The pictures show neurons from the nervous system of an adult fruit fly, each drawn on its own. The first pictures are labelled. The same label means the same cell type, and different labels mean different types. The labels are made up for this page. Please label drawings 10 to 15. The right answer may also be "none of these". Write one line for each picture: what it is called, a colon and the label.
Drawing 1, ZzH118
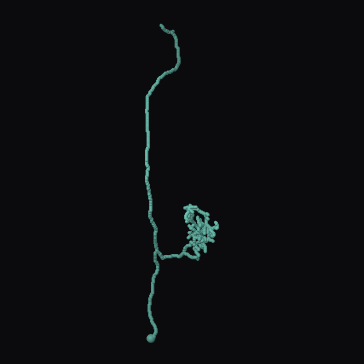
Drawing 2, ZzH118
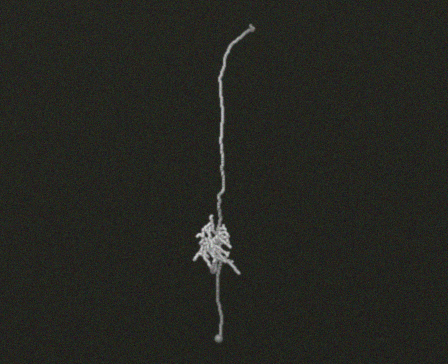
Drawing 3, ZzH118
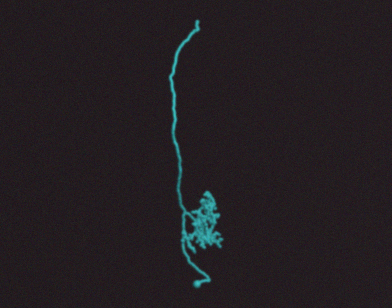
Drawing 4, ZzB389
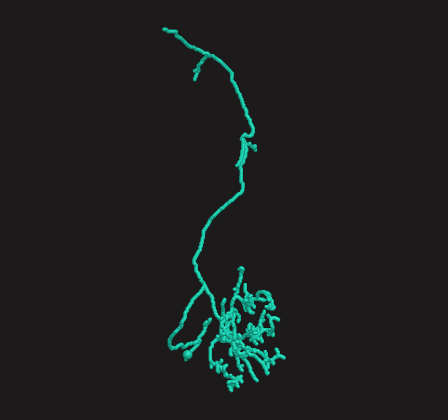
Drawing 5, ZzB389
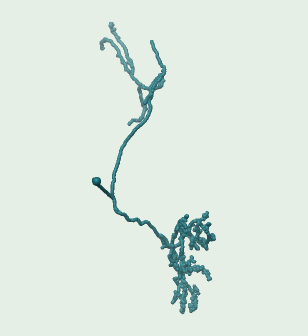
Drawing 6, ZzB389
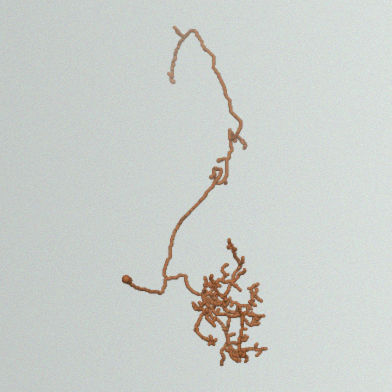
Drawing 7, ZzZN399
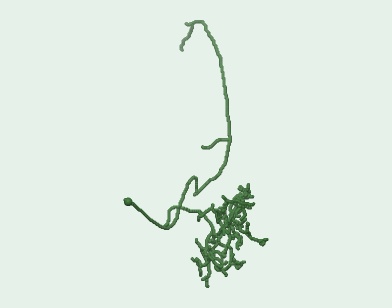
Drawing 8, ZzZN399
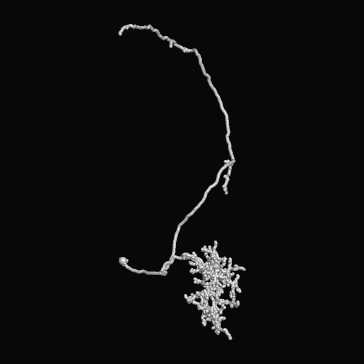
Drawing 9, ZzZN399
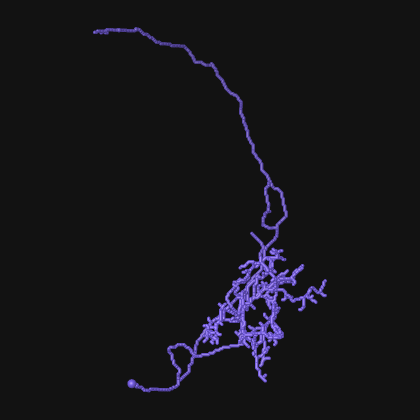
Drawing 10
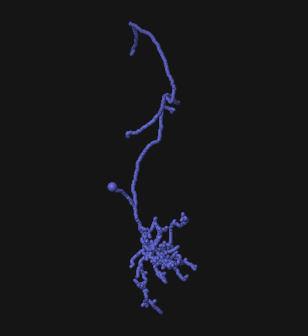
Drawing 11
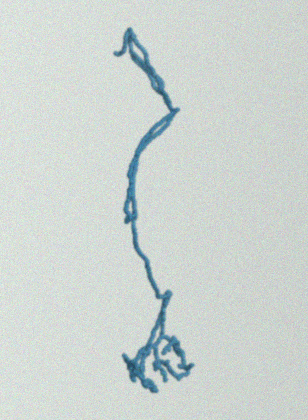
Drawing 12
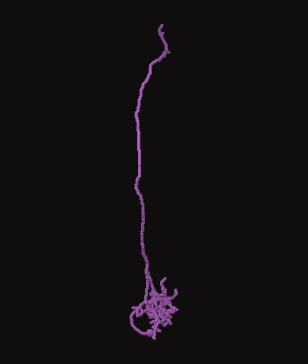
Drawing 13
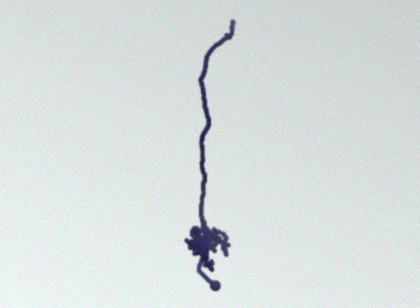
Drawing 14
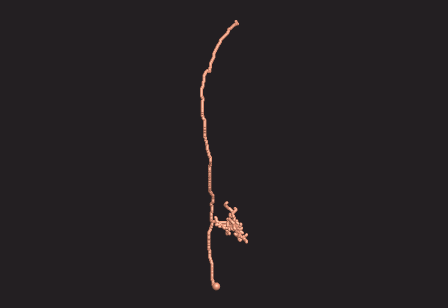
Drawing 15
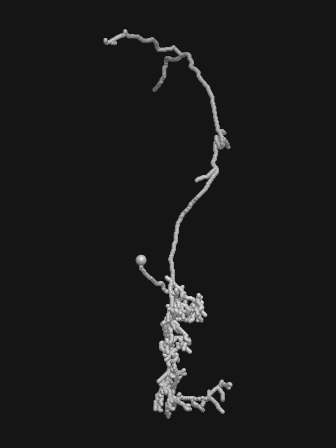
10: ZzB389
11: none of these
12: ZzH118
13: ZzH118
14: ZzH118
15: ZzB389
